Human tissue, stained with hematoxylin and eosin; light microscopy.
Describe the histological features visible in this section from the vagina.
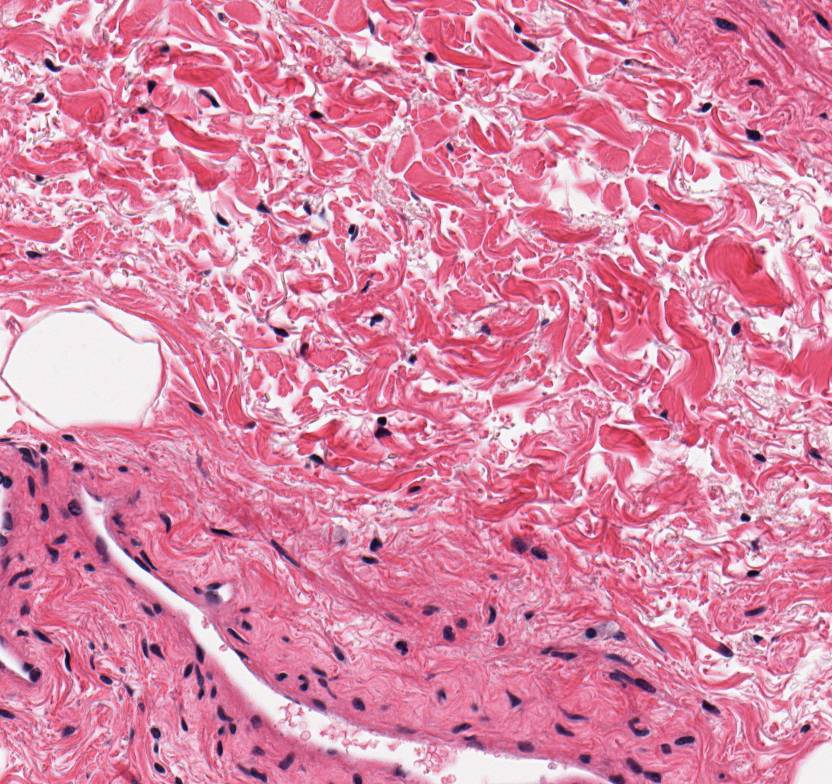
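Upper two-thirds is loose-looking collagenous stroma: thick, wavy, eosinophilic bundles running haphazardly, with sparse, small, dark spindle-shaped nuclei lying singly between them. Across the lower left, a denser, more cellular band lines a slit-like space, its many elongated dark nuclei lying roughly parallel to it.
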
